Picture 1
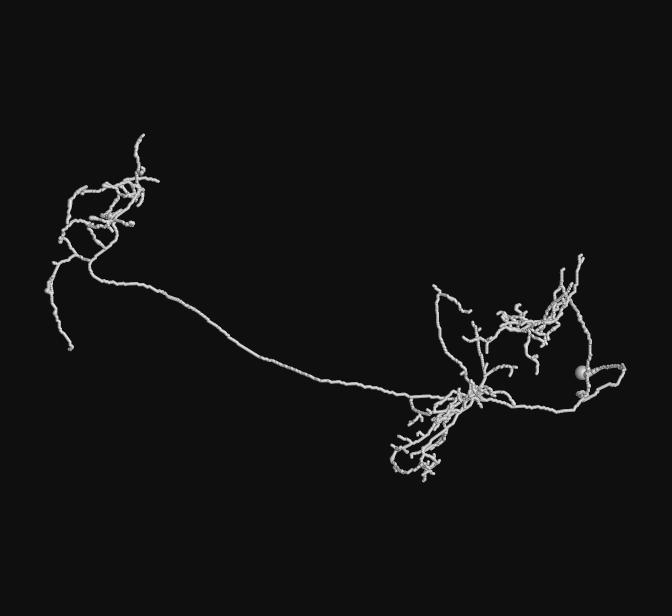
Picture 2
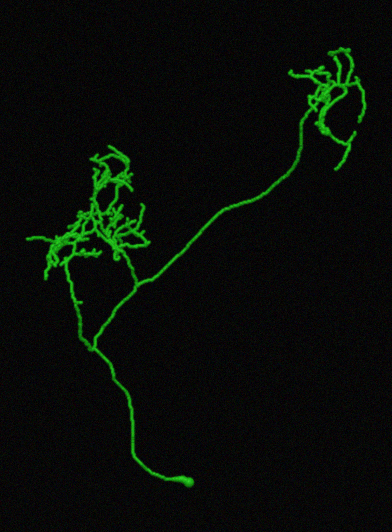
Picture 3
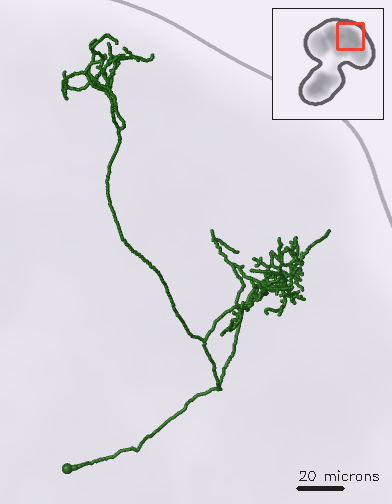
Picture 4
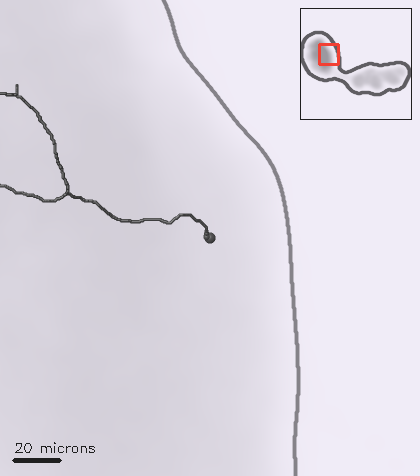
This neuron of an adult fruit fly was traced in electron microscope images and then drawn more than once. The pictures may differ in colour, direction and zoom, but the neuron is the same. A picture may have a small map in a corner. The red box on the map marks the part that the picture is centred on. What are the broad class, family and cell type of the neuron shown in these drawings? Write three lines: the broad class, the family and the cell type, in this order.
central-brain intrinsic neuron
hemilineage VLPl&p1_posterior
SMP570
